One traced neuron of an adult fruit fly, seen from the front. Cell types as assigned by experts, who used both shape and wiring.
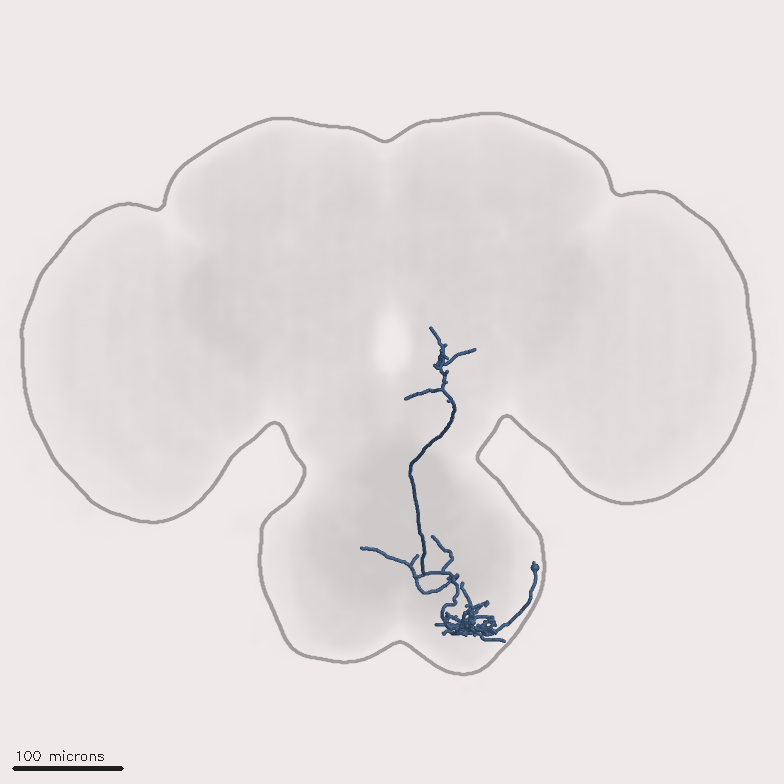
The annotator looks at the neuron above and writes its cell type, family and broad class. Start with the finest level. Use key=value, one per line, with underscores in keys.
cell_type=AN01B011
family=hemilineage 01B
broad_class=ascending neuron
